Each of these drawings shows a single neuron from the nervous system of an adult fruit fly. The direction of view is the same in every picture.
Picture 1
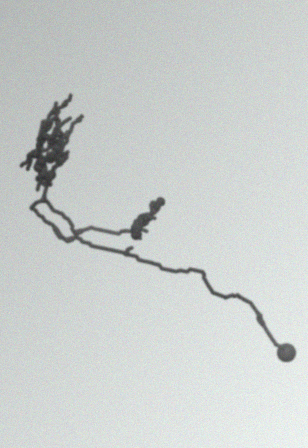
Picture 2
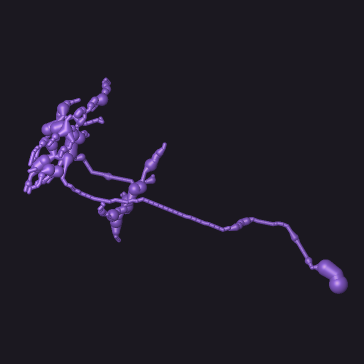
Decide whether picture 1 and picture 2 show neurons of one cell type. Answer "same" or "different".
different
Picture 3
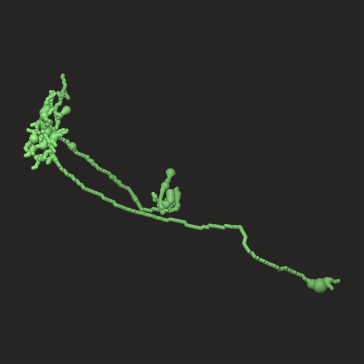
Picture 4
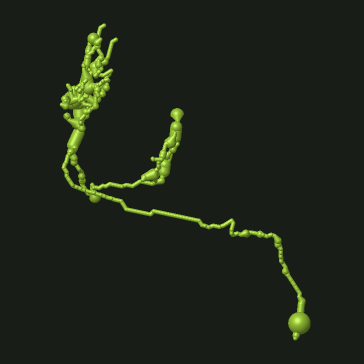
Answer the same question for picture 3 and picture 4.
same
